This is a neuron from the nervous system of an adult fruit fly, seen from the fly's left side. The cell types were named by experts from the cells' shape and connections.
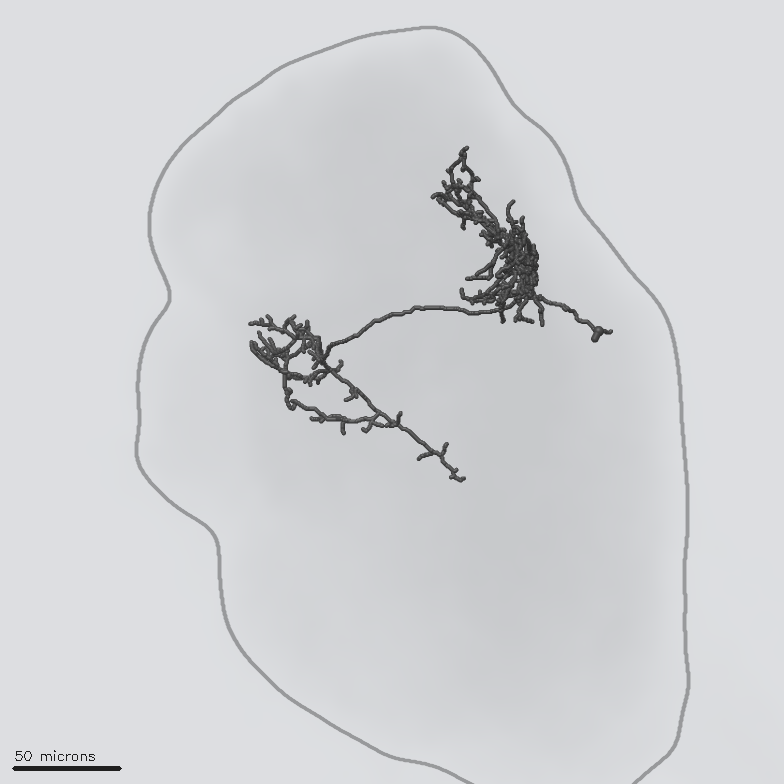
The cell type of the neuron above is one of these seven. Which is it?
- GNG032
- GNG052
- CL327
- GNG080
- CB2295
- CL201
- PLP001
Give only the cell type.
CL327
